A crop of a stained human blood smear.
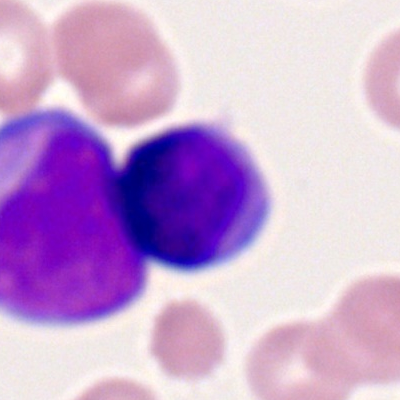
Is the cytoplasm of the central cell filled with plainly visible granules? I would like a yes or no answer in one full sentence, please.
No, its cytoplasm is free of any visible granules.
